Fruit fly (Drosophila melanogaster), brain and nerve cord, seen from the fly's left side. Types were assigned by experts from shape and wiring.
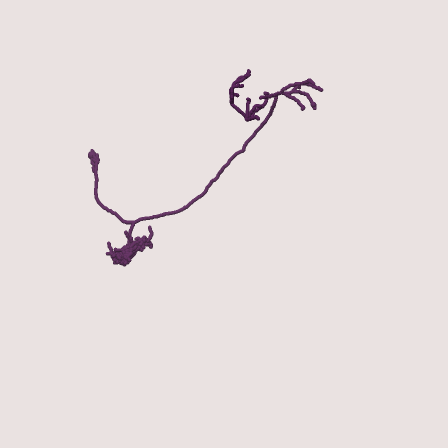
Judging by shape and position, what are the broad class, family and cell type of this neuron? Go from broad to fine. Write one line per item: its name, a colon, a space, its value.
broad class: central-brain intrinsic neuron
family: hemilineage ALad1
cell type: VC3_adPN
